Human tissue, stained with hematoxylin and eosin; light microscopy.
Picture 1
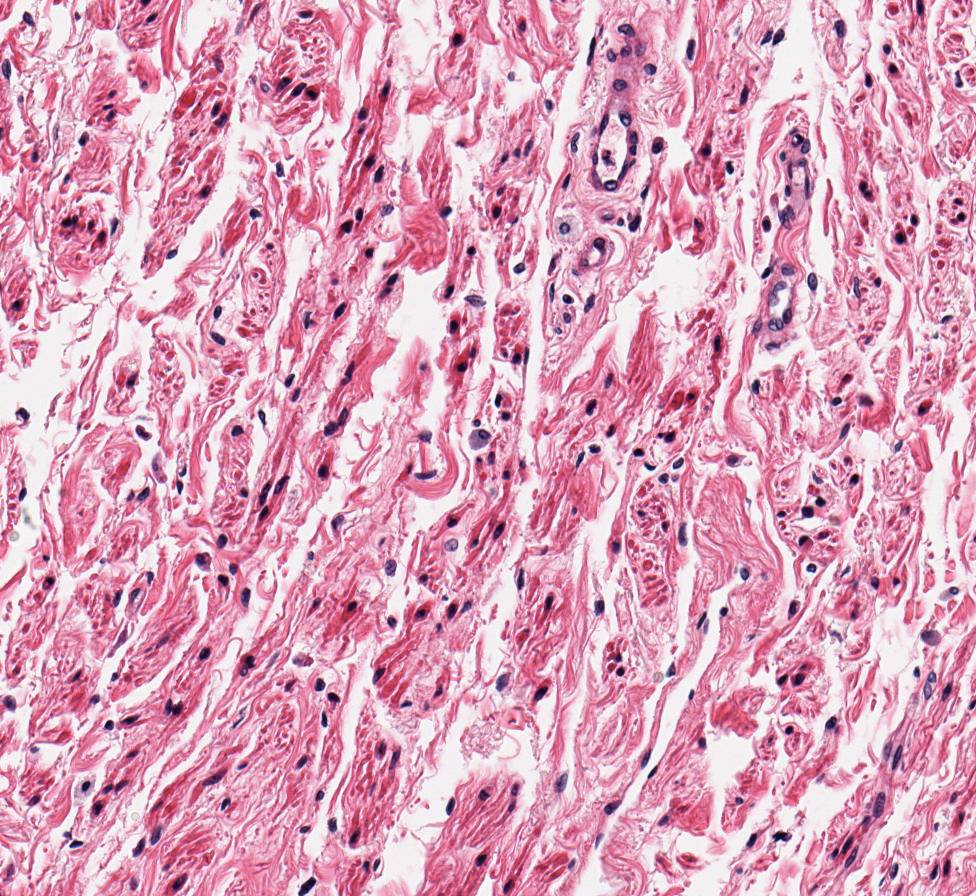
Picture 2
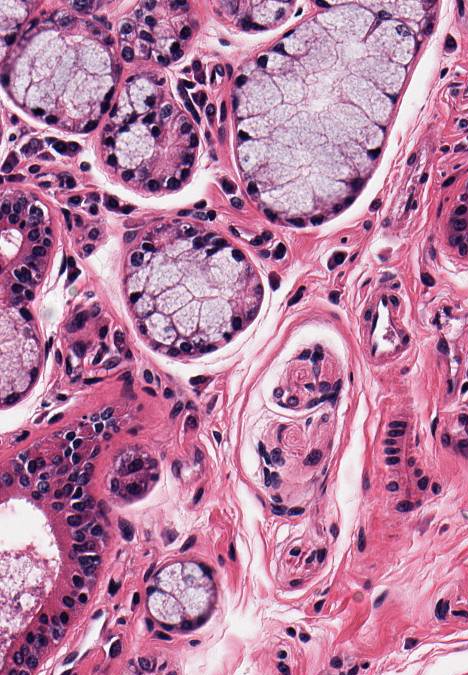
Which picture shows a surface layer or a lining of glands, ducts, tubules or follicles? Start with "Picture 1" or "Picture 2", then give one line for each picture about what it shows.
Picture 2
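In picture 1: No epithelium is present anywhere in the field.
In picture 2: The larger units are mucous acini whose cells have pale, bubbly, finely vacuolated cytoplasm.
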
